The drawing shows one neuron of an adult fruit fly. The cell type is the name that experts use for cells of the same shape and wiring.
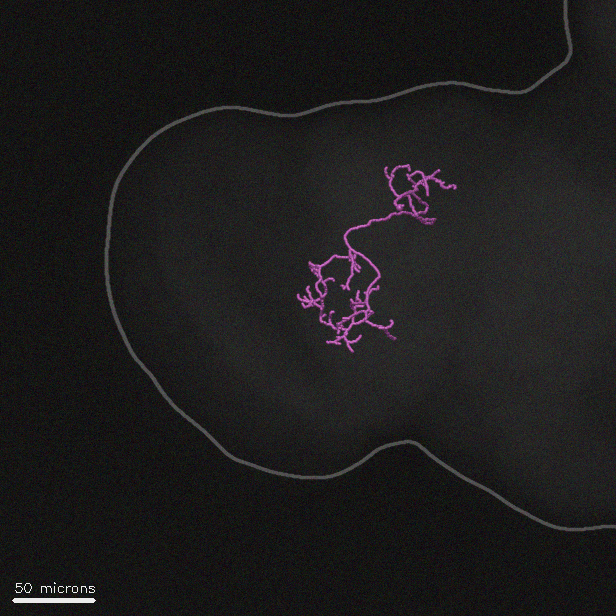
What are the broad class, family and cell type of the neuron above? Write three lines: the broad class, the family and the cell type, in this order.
visual projection neuron
hemilineage VLPp&l1_lateral
LPT101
